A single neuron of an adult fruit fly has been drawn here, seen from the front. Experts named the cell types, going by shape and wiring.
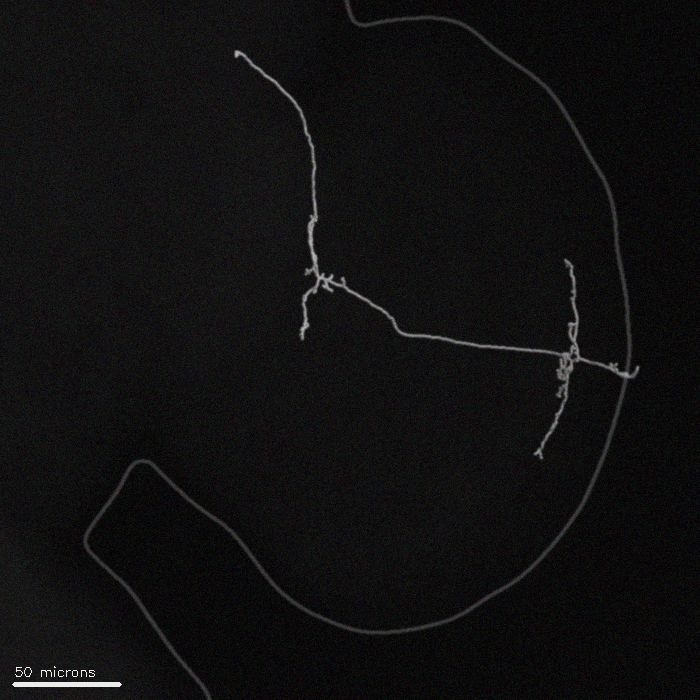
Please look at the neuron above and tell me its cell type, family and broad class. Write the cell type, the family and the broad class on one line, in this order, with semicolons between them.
MeTu4c; MeTu; visual projection neuron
